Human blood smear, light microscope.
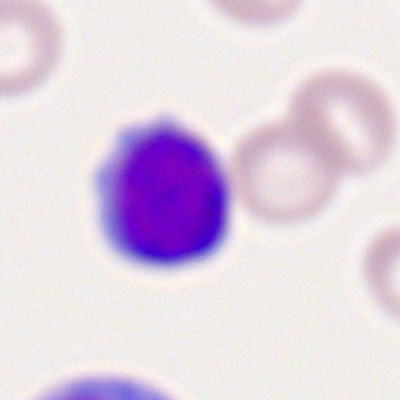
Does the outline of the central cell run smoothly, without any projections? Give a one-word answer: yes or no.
No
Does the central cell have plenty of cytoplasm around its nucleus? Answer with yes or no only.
No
